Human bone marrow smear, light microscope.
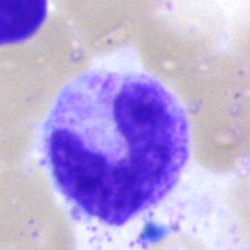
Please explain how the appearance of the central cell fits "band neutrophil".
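Band neutrophil. Nucleus: deeply indented, curved into a horseshoe-like shape, the indentation opening toward the upper left.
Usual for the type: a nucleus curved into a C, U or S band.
The horseshoe curve fits this. Chromatin: dense and dark purple.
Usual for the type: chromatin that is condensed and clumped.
The dense chromatin fits this. Cytoplasm: fine purple granules scattered through it. Nothing seen here counts against the name.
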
